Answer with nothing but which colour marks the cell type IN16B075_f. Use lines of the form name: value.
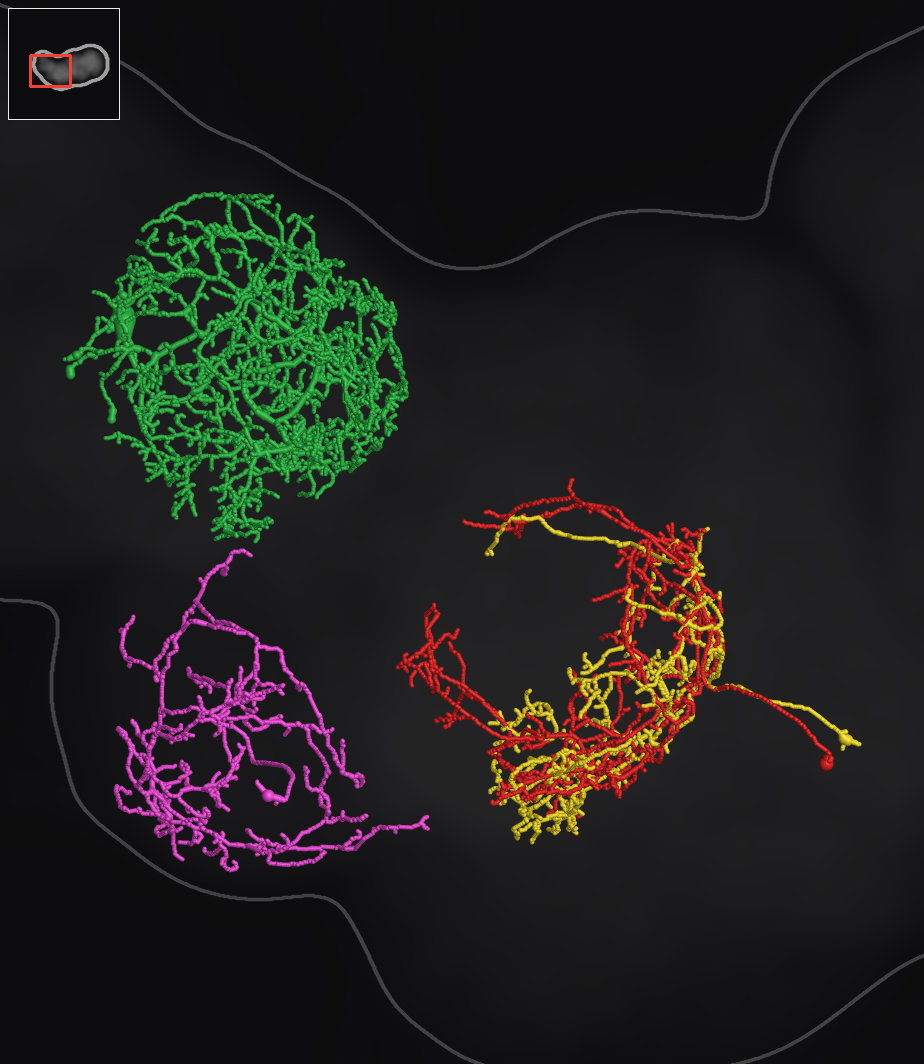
colour: magenta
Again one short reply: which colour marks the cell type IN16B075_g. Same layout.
colour: red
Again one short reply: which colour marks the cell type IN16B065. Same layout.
colour: yellow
